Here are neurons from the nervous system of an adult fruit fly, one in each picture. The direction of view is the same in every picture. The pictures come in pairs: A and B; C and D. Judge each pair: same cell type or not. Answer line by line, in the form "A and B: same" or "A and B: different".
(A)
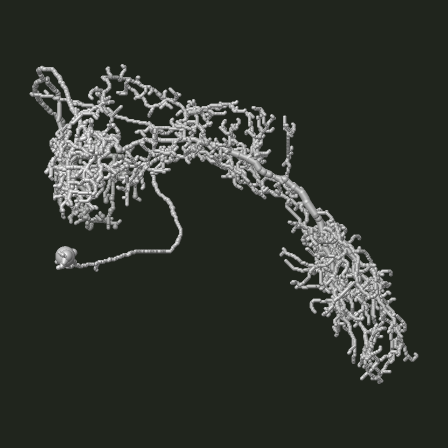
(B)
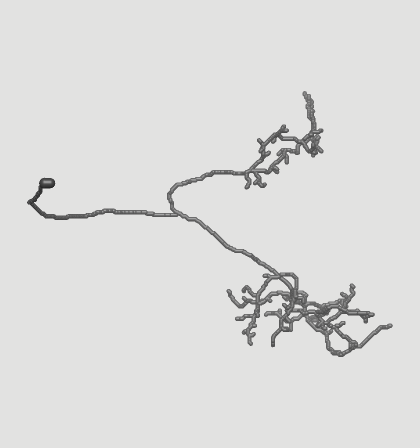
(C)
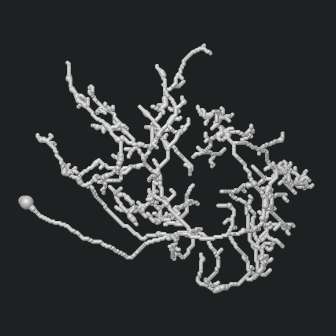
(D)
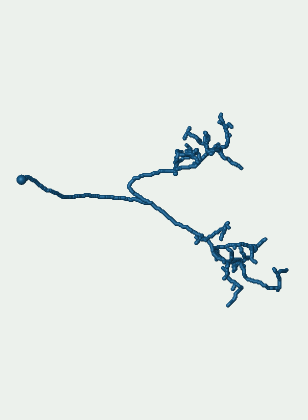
A and B: different
C and D: different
